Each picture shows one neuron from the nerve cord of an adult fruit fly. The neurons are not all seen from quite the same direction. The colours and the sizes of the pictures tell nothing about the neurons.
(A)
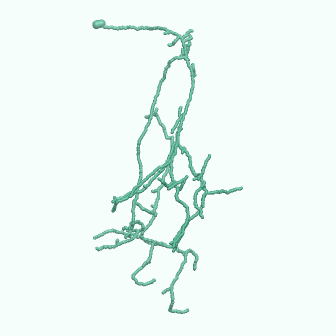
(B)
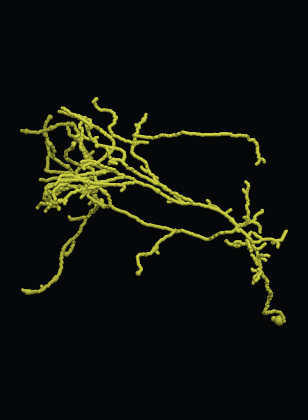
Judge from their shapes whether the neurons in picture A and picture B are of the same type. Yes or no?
yes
